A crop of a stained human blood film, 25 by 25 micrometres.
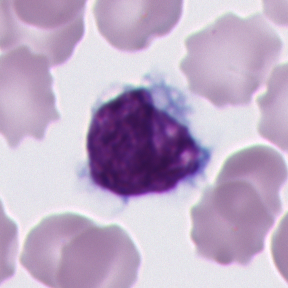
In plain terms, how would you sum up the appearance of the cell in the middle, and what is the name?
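Hair-like projections are most plentiful along the top and upper right of the cell. The cytoplasm forms only a narrow rim around the nucleus and contains no visible granules. The nucleus is roughly triangular, with a blunt corner directed to the lower right. The cell is a hairy cell.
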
